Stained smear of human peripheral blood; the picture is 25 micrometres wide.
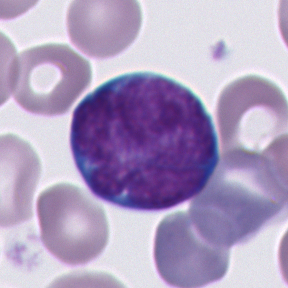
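myeloblast in a stained peripheral blood smear, the cell in the middle. The cell outline is round and smooth. A thin rim of deep blue cytoplasm surrounds the nucleus and is most visible along the lower edge. The nucleus is about 12 micrometres across.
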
